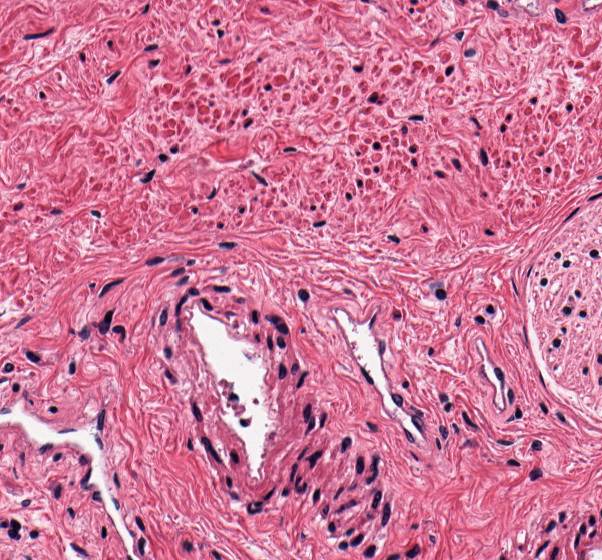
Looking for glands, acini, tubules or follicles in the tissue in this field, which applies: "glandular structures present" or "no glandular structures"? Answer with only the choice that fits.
No glandular structures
